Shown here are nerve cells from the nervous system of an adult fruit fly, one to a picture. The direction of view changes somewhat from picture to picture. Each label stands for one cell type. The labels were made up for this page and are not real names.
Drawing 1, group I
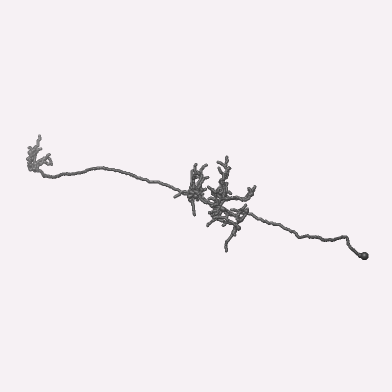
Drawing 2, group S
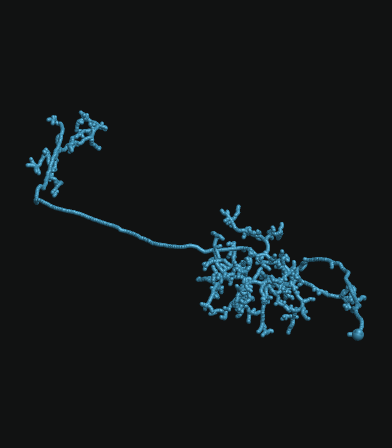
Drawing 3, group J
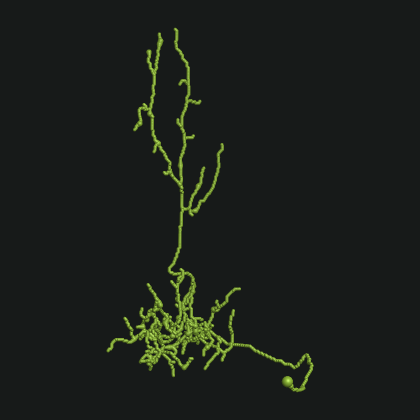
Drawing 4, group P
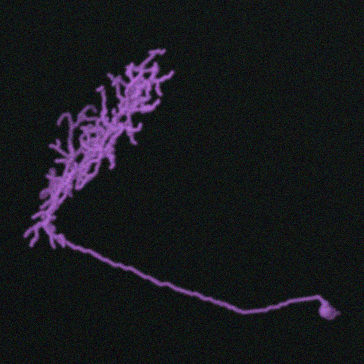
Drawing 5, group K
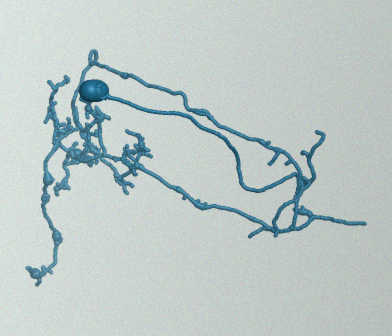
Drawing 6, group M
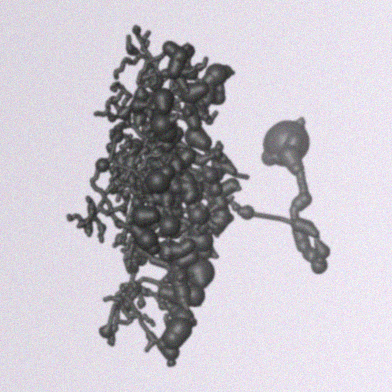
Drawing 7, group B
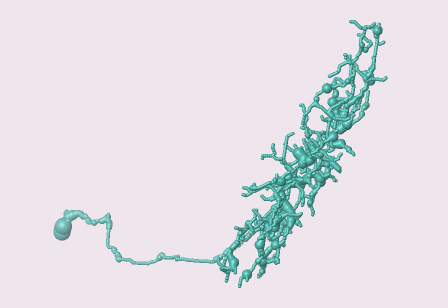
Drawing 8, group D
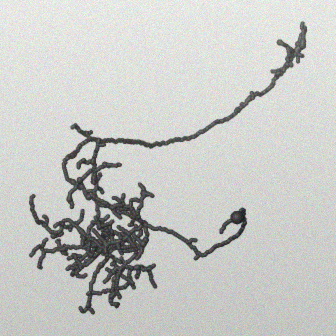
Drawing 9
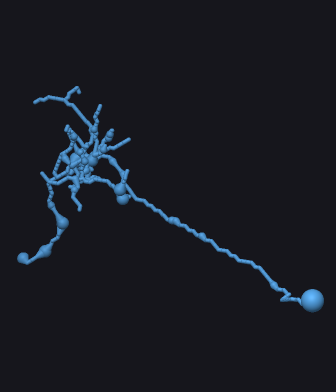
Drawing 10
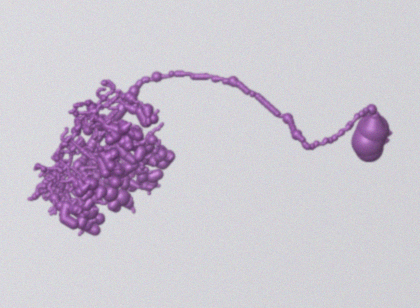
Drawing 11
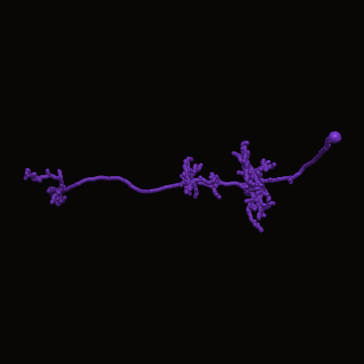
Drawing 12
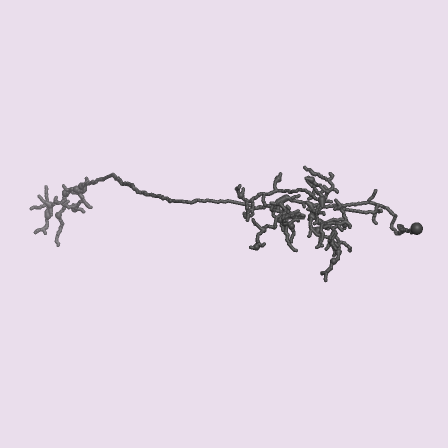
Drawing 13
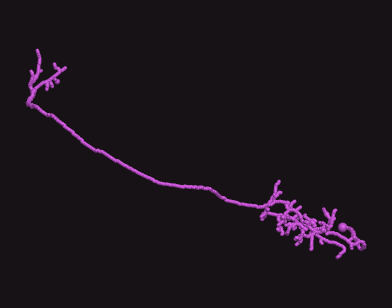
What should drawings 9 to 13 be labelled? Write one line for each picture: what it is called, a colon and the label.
9: group K
10: group M
11: group D
12: group S
13: group S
